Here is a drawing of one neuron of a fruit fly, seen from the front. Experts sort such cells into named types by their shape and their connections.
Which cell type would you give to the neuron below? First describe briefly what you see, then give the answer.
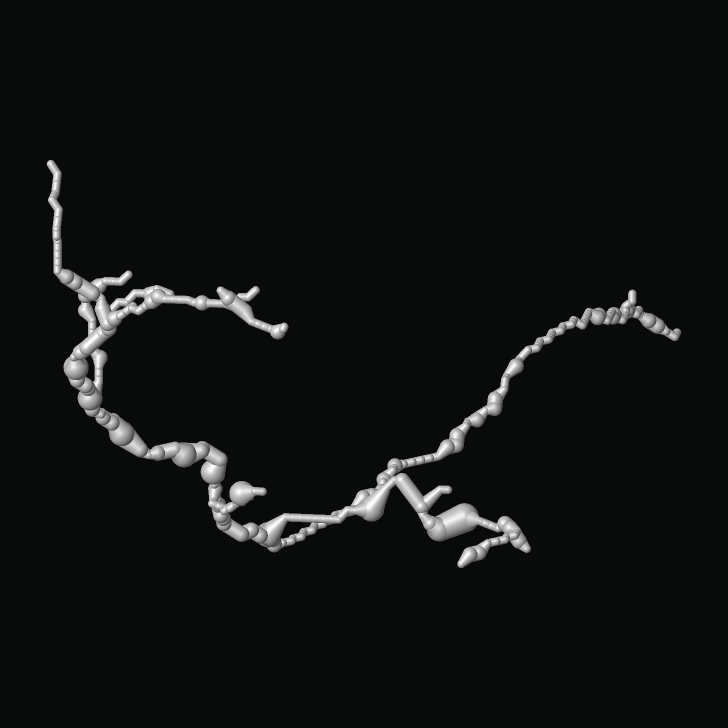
No cell body is drawn. There are a dozen or fewer branch ends. This is a sensory neuron entering the nerve cord. Its cell type is SNta29.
